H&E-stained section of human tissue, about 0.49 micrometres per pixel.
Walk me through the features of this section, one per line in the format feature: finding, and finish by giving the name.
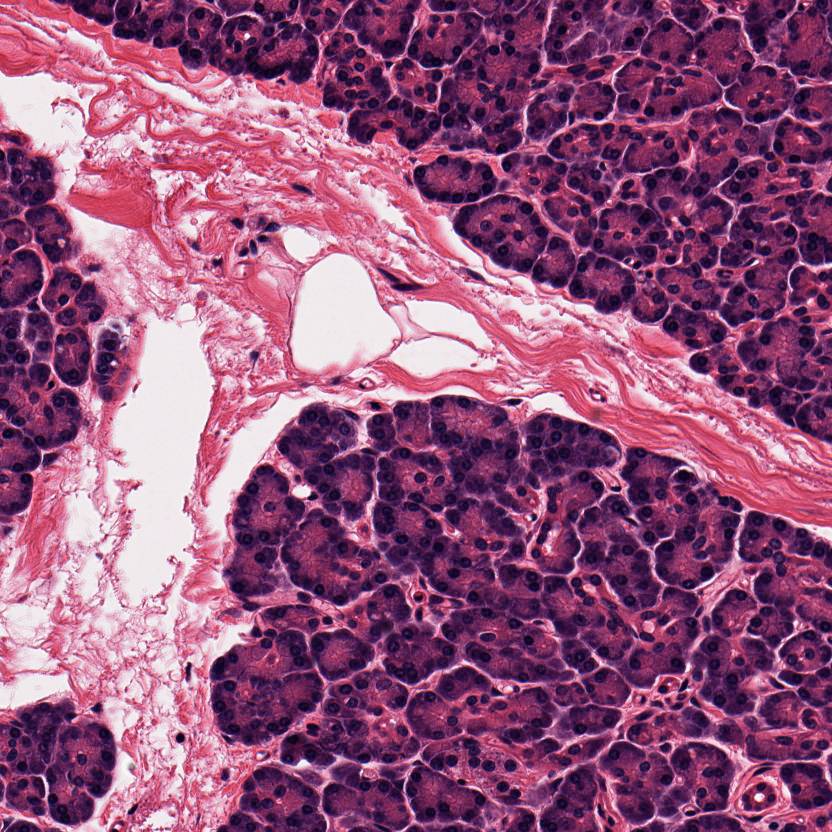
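Lobules: densely packed glandular tissue, divided by a pink fibrous band
Fibrous band: runs diagonally from upper left toward middle right
Acini: small and rounded, cells crowding tiny, barely visible central lumina
Nuclei: round, dark, set toward each cell's base
Cytoplasm: deep purple at the base, paler pink toward the acinar centre
Name: pancreas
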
